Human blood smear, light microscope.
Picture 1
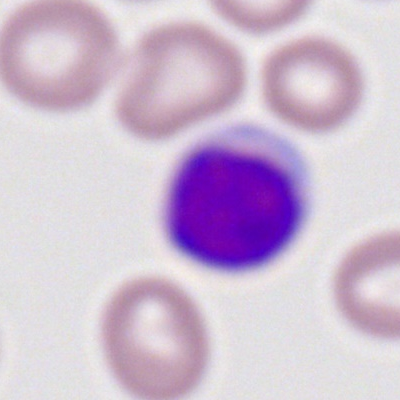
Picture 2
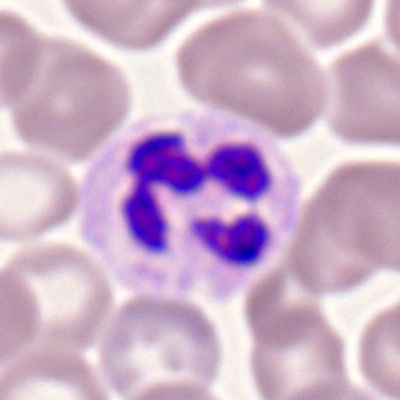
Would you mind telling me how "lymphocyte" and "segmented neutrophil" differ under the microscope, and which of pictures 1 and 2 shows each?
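Let's take them in order: picture 1 is a lymphocyte, and picture 2 is a segmented neutrophil. Compare the cytoplasm colour: pale blue in the lymphocyte, pale lilac-pink in the segmented neutrophil, where there is plenty of it.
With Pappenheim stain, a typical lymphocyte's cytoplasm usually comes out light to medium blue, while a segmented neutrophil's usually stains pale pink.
In the lymphocyte you won't find any granules in the cytoplasm.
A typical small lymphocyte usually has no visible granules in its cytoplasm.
Next, the nucleus: in the neutrophil it is split into four separate lobes, set around the edge of a central area of cytoplasm. The chromatin looks alike in both, dense and dark purple, and no nucleoli show in the neutrophil's lobes.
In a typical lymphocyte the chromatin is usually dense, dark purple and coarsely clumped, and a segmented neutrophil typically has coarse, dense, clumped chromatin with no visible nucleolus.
Both cells have smooth outlines, round in the lymphocyte and roughly round in the neutrophil.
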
